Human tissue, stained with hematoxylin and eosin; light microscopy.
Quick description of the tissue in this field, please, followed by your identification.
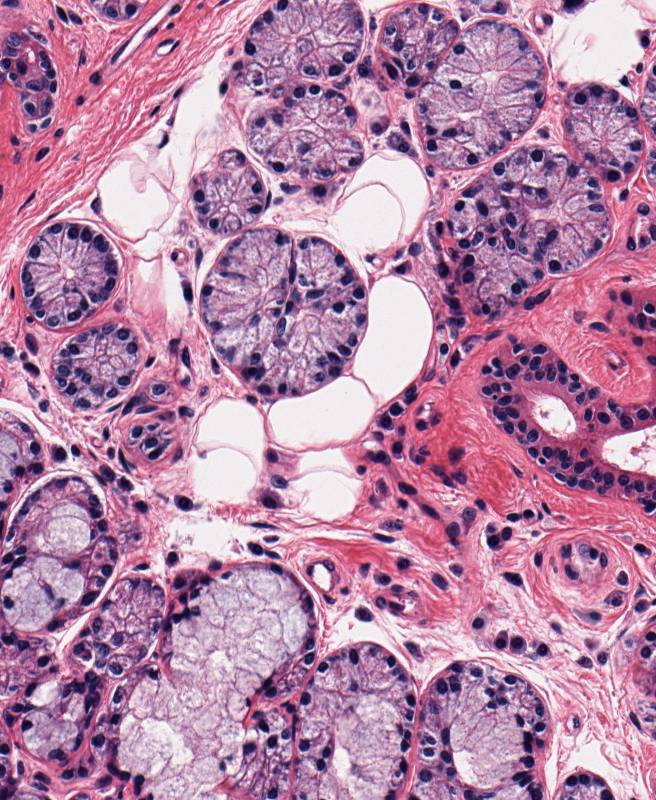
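Closely packed rounded acini take up most of the field, separated by thin strands of fibrous stroma. Acinar cells radially arranged around a small central lumen, nuclei basal. Cells mucous: cytoplasm pale, foamy, bluish-grey. Acinar nuclei small, dark, flattened against the basement membrane. Tissue: minor salivary gland.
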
